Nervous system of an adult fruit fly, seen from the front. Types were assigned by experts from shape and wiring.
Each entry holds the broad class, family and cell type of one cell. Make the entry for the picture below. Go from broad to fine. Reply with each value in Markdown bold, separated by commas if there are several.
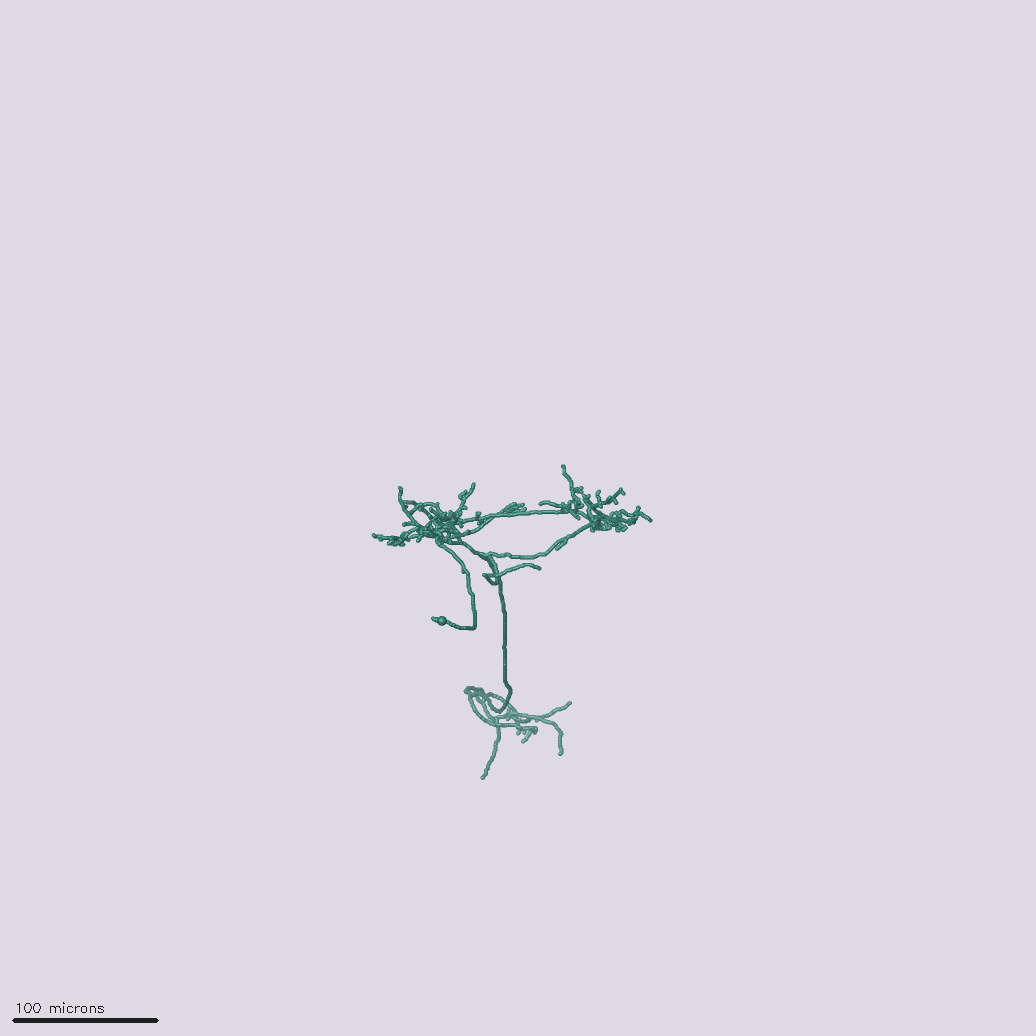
**descending neuron**, **hemilineage MX3**, **DNg106**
